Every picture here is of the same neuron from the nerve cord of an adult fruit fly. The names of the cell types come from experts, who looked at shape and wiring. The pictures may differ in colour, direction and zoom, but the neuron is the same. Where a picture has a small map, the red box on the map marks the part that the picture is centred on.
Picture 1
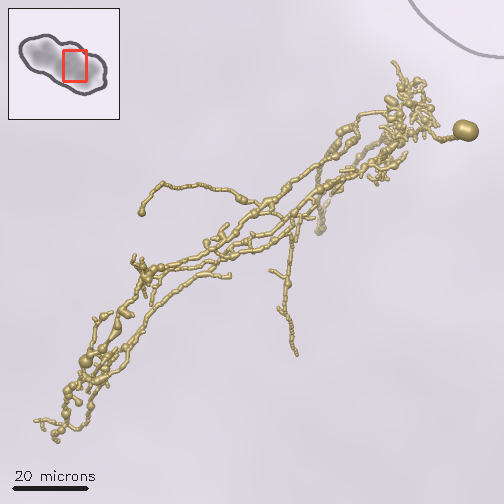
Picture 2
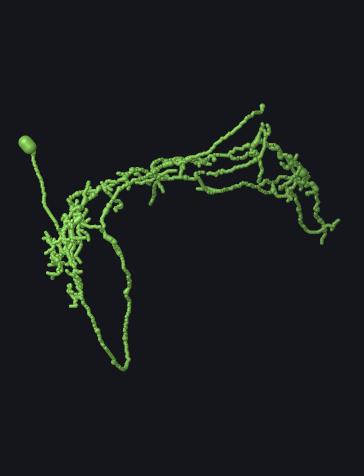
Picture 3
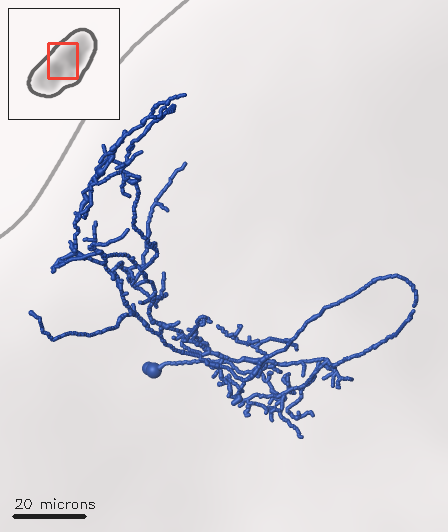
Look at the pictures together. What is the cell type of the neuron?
IN17A097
